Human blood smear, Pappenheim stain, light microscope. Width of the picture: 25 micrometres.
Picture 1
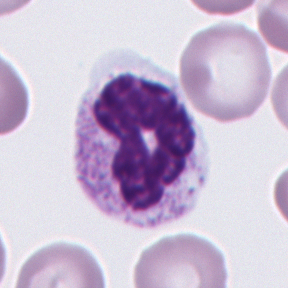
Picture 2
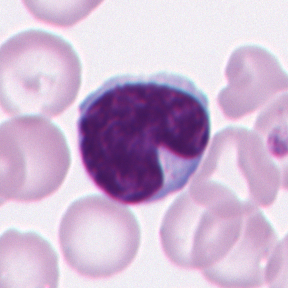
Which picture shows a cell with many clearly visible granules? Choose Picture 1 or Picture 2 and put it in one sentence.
Many visible granules are present in the cytoplasm of the cell in picture 1.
